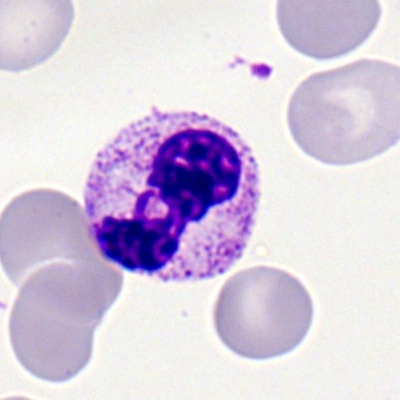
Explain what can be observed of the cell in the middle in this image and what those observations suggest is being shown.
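A round, smooth outline is the first thing I notice. The nucleus appears as two large lobes joined by a thick band, one at the upper right and the other at the lower left. I can't make out any nucleoli. I'd name it a segmented neutrophil.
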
